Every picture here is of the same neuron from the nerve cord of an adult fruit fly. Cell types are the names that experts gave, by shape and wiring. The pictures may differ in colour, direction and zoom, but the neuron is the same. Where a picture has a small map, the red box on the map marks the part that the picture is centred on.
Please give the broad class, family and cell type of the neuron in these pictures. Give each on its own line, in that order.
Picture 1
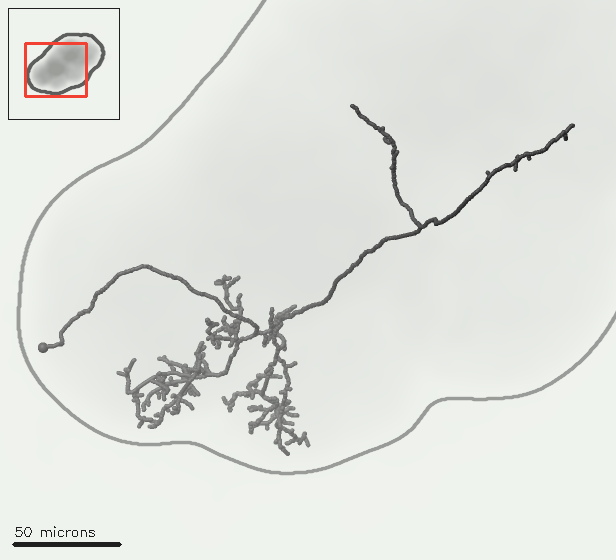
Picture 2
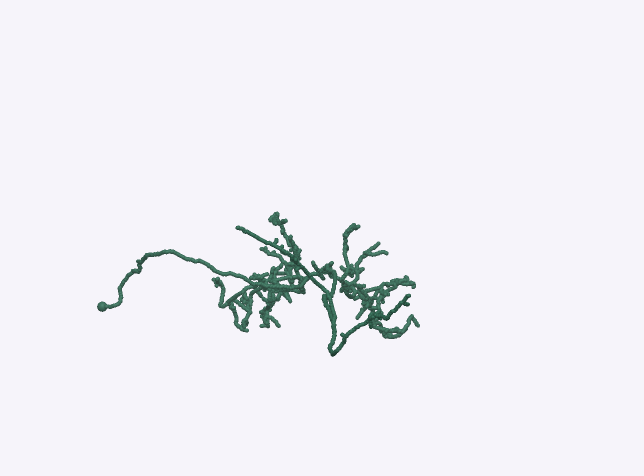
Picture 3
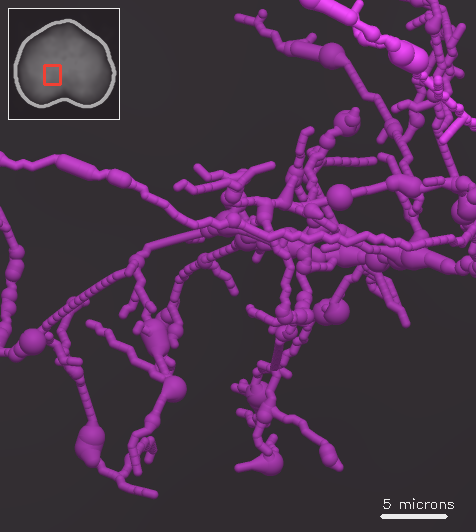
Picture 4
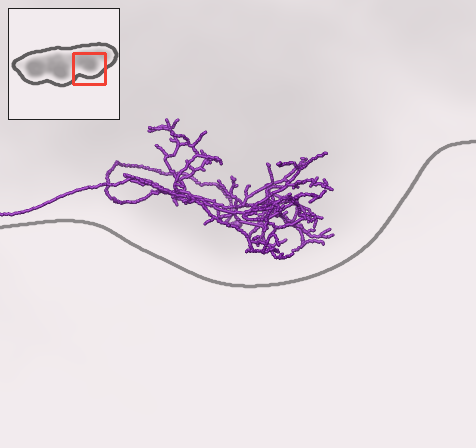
nerve-cord intrinsic neuron
hemilineage 09B
IN09B046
